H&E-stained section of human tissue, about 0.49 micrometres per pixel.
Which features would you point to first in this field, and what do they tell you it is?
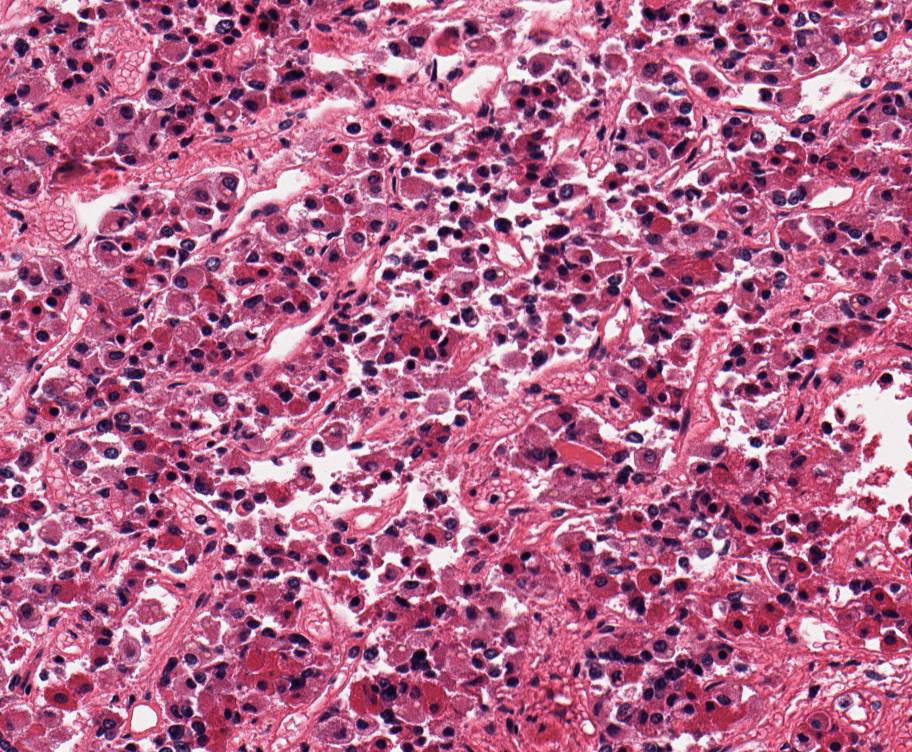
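Field: pars distalis of the pituitary. Cells in solid sheets and nests throughout, no glands or tubules.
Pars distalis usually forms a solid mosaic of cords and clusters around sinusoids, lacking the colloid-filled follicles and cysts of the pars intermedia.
Larger cells mostly polygonal, with abundant pink, finely granular cytoplasm, matching the pink cytoplasm usual of acidophils.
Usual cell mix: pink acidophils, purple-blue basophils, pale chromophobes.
Few cells with bubbly, multivacuolated clear cytoplasm, chiefly upper left. Centre looser, crowded with small dark round nuclei with little cytoplasm.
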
